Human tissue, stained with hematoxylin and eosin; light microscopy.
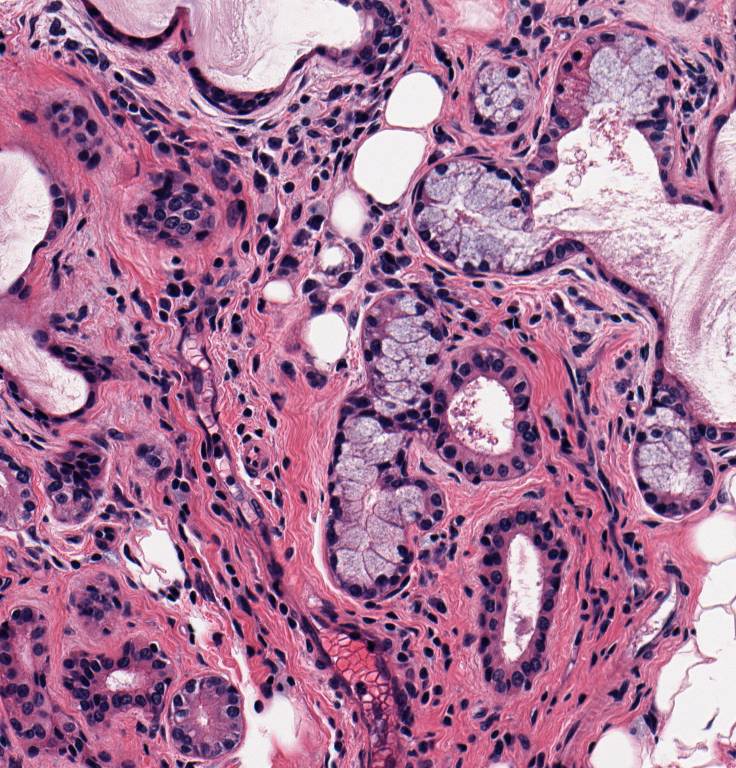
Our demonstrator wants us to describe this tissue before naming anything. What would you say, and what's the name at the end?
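Acini fill the centre and right, their cells showing pale, foamy grey-blue cytoplasm and basally flattened nuclei. Dense pink collagen with many spindle-shaped nuclei separates the glands. Adipocytes appear as empty round spaces at the right edge and a small upper-central cluster. Red blood cells fill a small vessel at bottom centre. This is minor salivary gland.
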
